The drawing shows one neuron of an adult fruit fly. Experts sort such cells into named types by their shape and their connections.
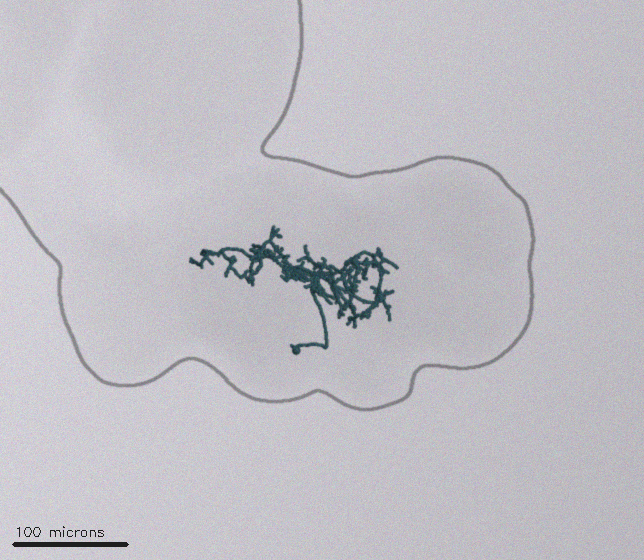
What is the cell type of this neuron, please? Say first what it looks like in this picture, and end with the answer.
The cell body is in the middle of the picture. By the scale bar it is about 180 microns wide in this view. Its broad class is nerve-cord intrinsic neuron. It is of cell type IN07B055.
